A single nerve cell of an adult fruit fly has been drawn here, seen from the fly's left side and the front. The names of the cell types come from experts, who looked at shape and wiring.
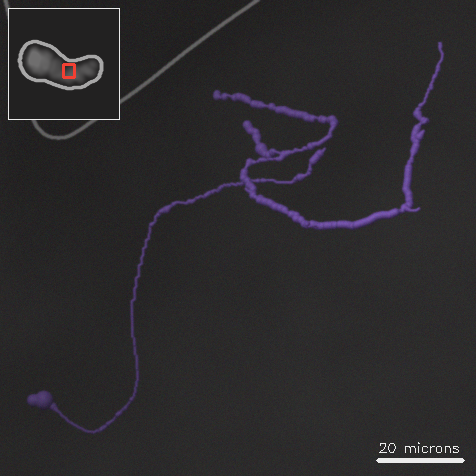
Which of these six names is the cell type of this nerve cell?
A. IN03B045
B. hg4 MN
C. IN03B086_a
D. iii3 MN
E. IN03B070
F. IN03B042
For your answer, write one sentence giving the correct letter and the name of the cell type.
Regarding cell type, the nerve cell matches IN03B086_a, option C.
